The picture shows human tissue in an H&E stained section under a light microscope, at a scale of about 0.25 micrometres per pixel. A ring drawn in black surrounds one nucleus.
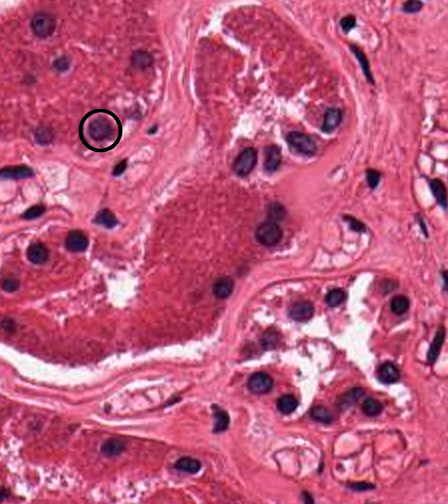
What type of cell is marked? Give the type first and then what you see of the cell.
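It is a proximal tubule cell. The nucleus is round and dark purple, with a thin pale rim separating it from the cytoplasm. It lies among similar cells in a tubule, toward the tubule's outer edge, where wavy pink fibres border it.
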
